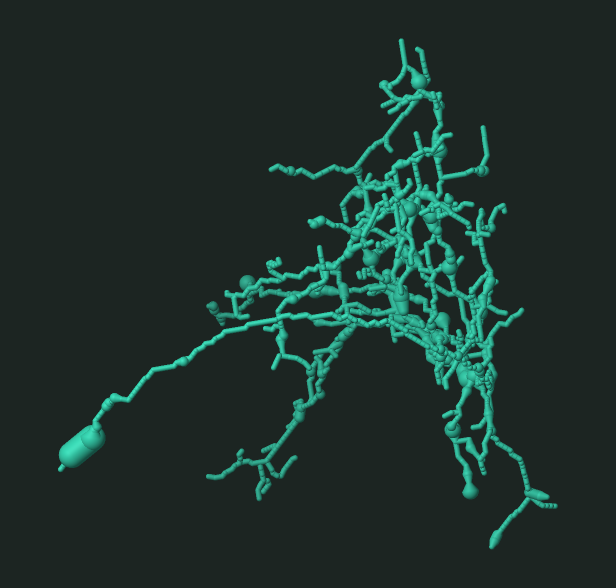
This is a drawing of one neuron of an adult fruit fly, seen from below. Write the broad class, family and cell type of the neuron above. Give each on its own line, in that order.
nerve-cord intrinsic neuron
hemilineage 01B
IN01B083_a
